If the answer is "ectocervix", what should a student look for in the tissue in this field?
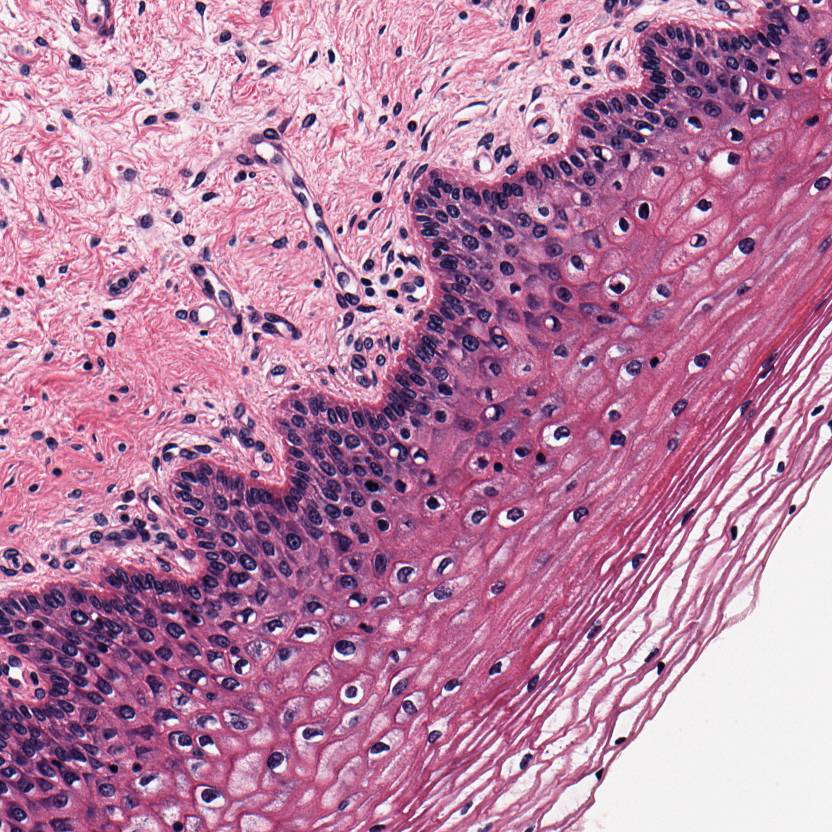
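The tissue in this field is ectocervix.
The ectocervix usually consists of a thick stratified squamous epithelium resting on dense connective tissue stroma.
In agreement, a band of stratified squamous epithelium crosses the lower right of the field diagonally, with connective tissue occupying the upper left. Along the junction, the basal cells have crowded, dark, ovoid nuclei forming a dark purple band. In the middle layers, many cells show clear cytoplasm or clear halos around small dark nuclei. At the lower right, the surface cells are flattened parallel to the surface and still hold small, dark, flattened nuclei.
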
